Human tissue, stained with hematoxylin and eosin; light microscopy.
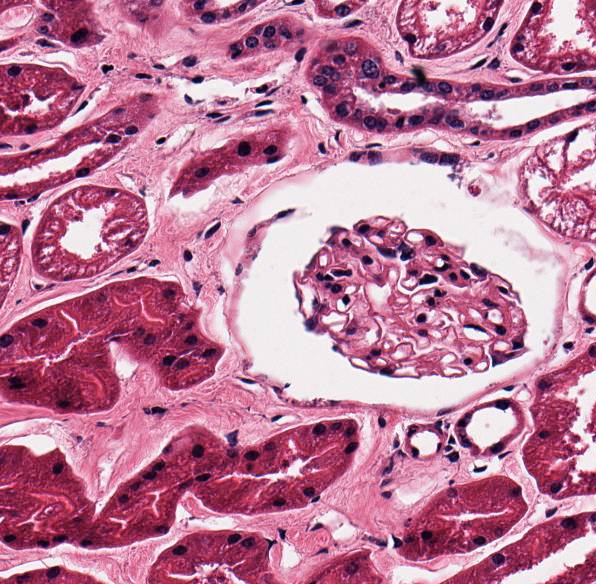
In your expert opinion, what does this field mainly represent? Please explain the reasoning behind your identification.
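Mainly cortical labyrinth of the kidney, with a single glomerulus just right of centre and tubules on every side.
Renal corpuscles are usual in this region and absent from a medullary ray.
The lobulated tuft of capillary loops carries many small dark nuclei, and a wide clear space separates it from its capsule all the way round. Most tubules are lined by cuboidal cells with deeply eosinophilic cytoplasm.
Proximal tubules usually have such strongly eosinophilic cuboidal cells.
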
